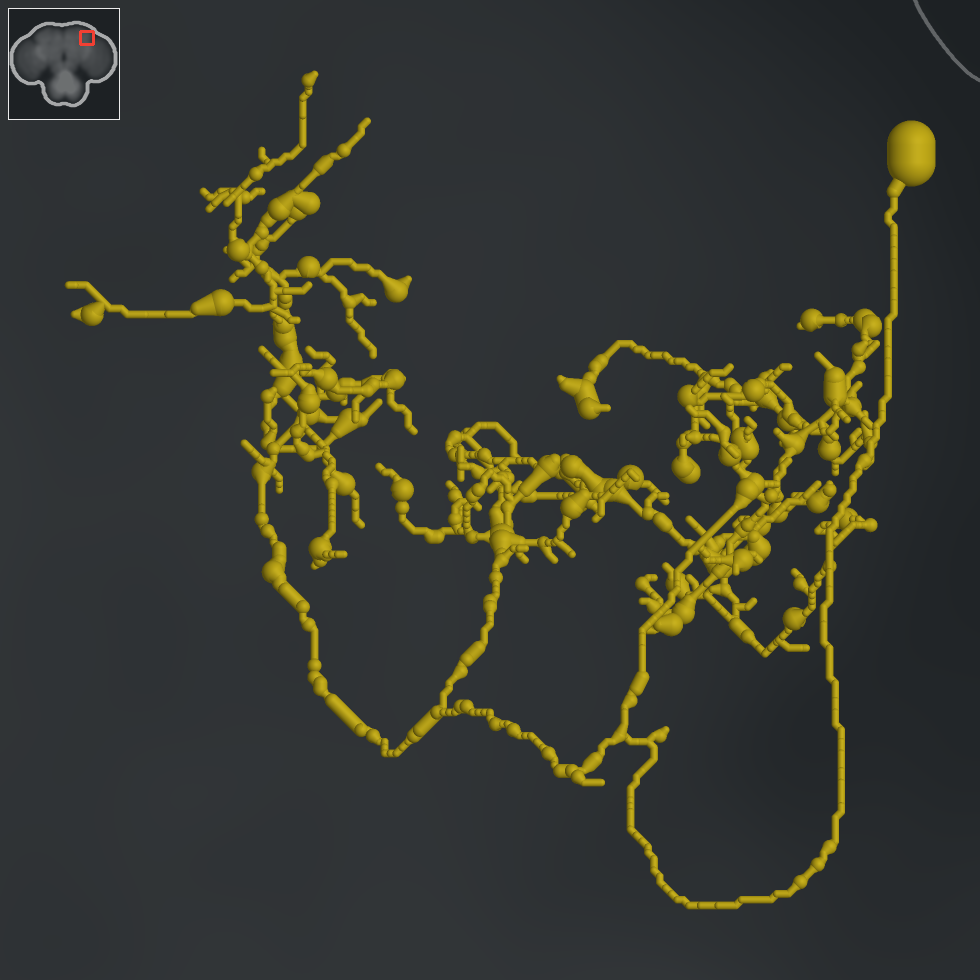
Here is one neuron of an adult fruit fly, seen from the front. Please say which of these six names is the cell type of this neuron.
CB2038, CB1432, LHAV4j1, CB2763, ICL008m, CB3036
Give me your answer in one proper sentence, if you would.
The neuron is typed under the name CB1432.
